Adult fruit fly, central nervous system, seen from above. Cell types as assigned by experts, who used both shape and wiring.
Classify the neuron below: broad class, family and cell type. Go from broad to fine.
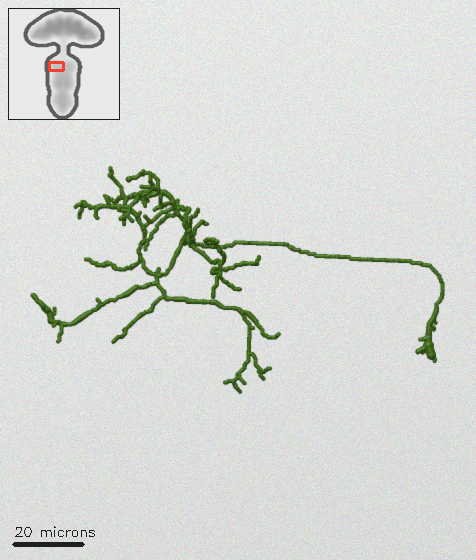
nerve-cord intrinsic neuron; hemilineage 13B; IN13B040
